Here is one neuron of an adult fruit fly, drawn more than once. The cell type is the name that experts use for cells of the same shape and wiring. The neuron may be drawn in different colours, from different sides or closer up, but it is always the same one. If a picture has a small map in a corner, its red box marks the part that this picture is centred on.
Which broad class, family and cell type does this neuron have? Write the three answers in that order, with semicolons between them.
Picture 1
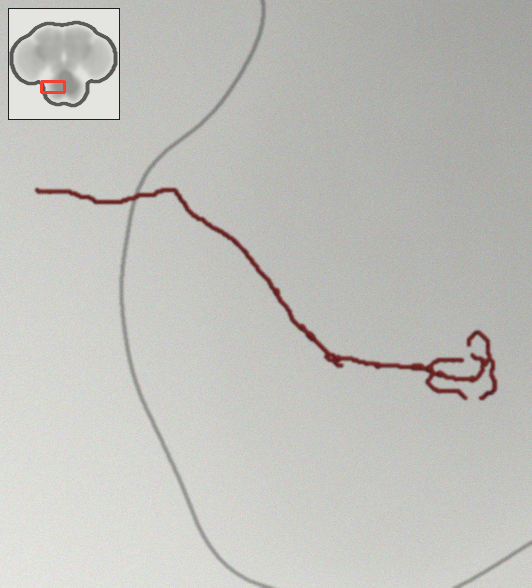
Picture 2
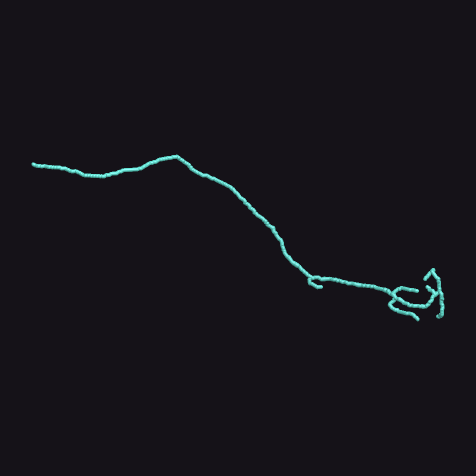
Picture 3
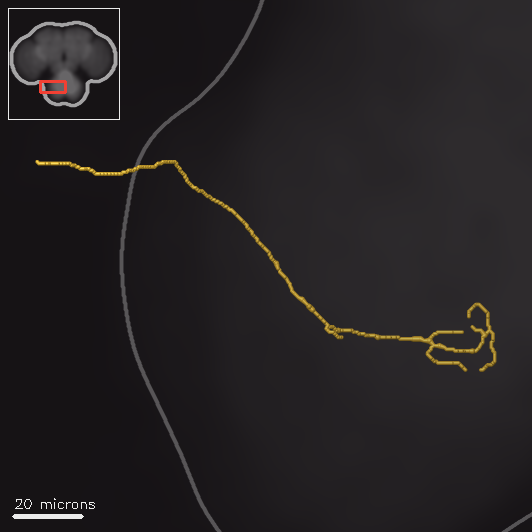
sensory neuron entering the nerve cord; class gustatory; WG1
